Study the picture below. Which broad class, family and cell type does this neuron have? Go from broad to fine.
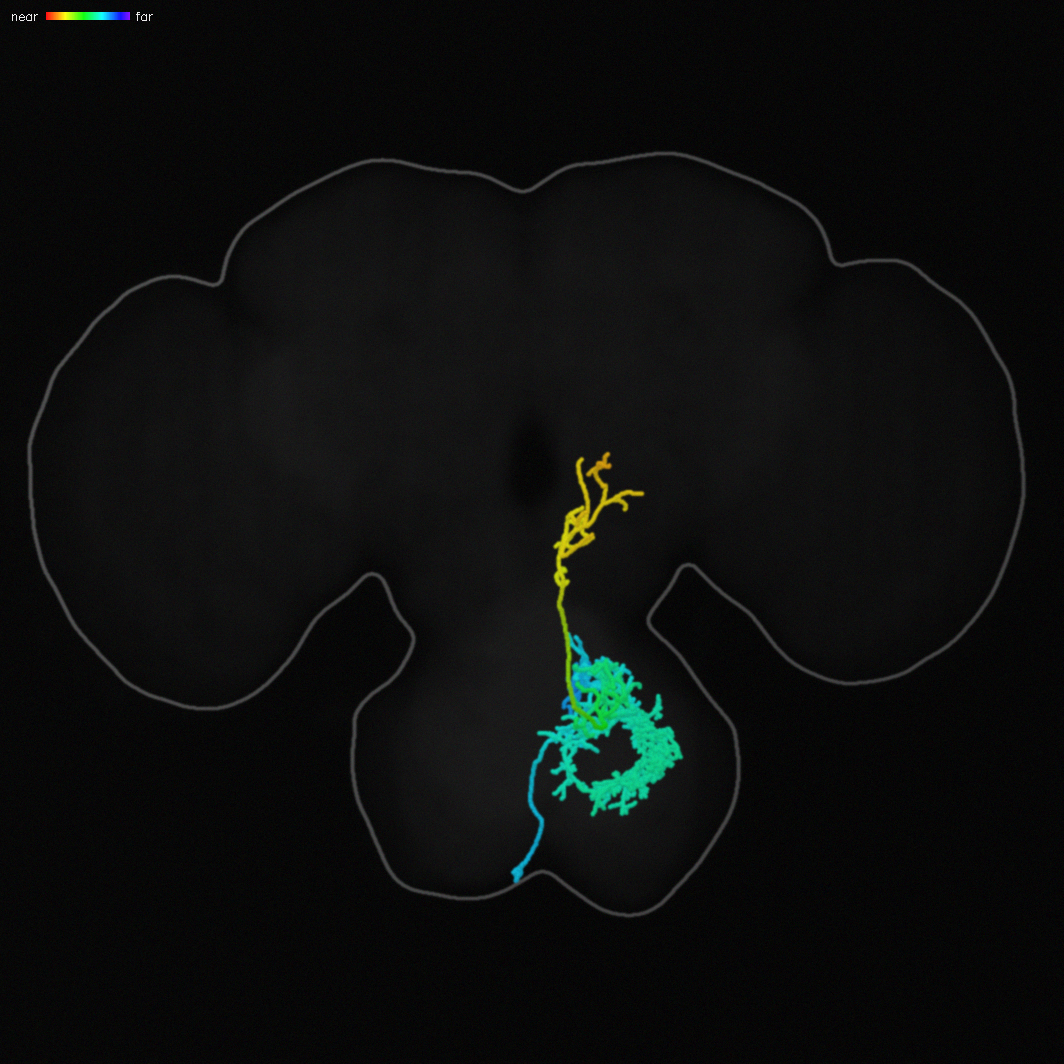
ascending neuron; hemilineage 06B; AN06B089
